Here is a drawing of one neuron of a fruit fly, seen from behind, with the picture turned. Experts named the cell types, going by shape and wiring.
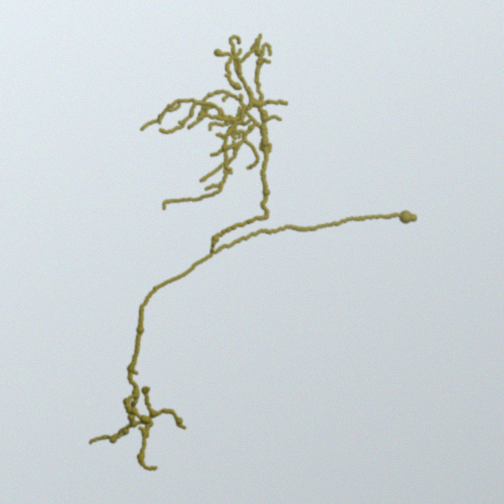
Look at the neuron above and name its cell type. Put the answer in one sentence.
The cell type is LC13.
